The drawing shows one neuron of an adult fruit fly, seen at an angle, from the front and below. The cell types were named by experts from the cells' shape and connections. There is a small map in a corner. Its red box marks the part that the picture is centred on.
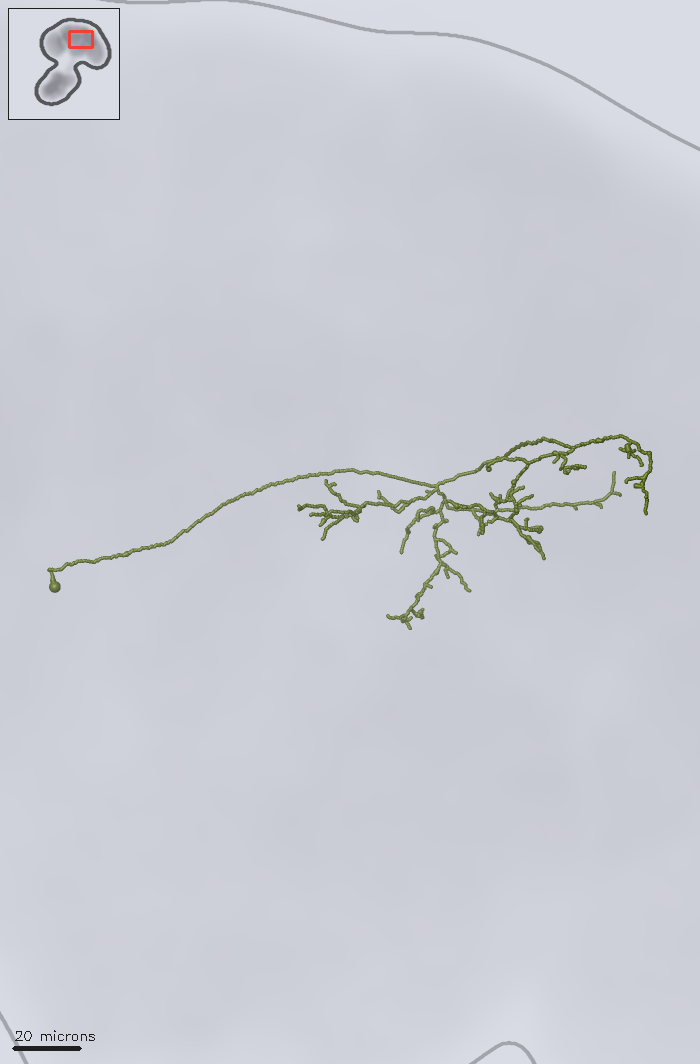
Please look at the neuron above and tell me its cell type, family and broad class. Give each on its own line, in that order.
CB2459
hemilineage DM6_posterior
central-brain intrinsic neuron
